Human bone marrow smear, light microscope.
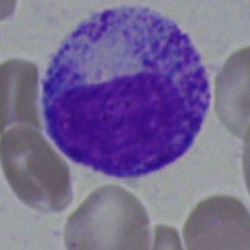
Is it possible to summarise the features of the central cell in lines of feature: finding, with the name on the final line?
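Nucleus: fills the lower part of the cell
Border: nearly straight along the top of the nucleus
Chromatin: dense, dark purple
Granules: coarse, dark purple, scattered through the cytoplasm
Distribution: granules densest along the upper rim of the cell
Name: myelocyte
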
